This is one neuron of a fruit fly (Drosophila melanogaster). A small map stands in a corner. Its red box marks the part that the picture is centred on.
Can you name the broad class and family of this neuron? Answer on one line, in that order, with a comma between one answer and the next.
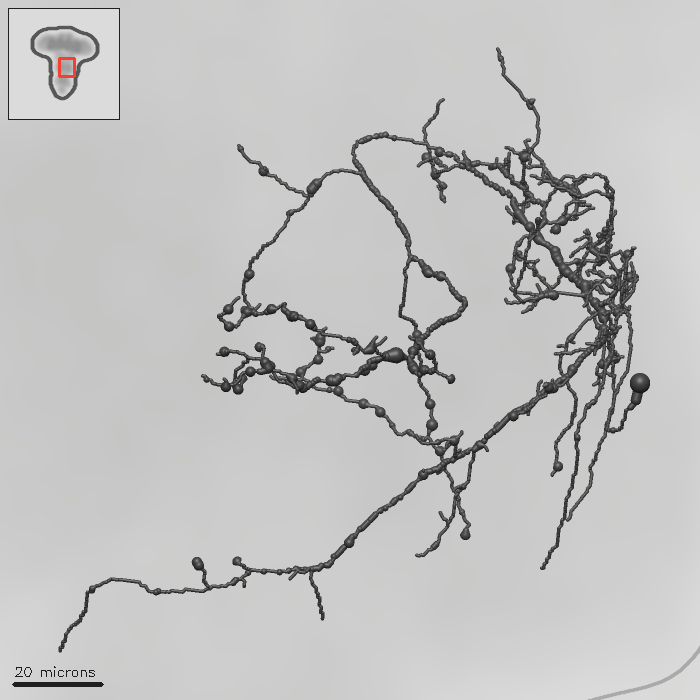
nerve-cord intrinsic neuron, hemilineage 17A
